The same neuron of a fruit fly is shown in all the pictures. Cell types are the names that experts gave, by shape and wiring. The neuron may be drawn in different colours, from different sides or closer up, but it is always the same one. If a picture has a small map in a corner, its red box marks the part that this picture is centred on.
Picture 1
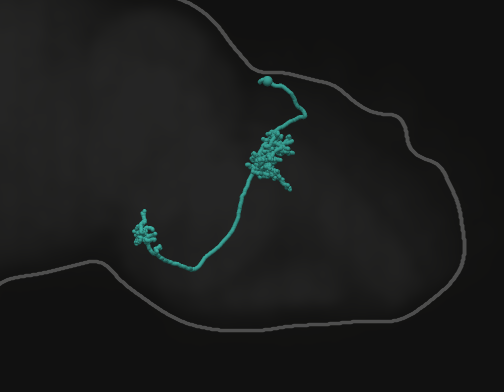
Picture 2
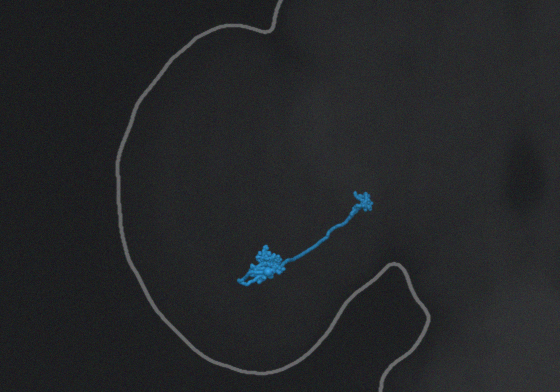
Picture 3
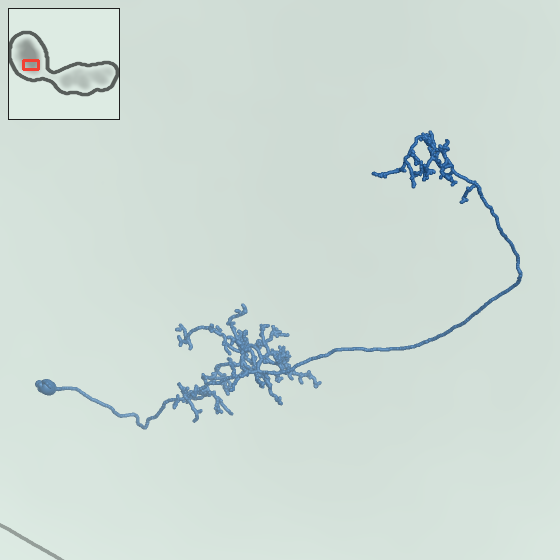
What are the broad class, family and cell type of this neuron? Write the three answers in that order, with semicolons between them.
optic-lobe intrinsic neuron; Tm; Tm38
